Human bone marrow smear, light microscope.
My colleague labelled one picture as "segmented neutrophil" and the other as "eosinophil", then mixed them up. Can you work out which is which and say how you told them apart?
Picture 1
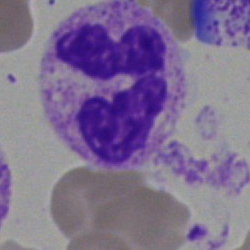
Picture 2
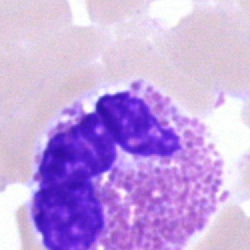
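Picture 1 shows a segmented neutrophil and picture 2 an eosinophil. First, the granules: picture 1 has fine purple ones scattered throughout the cytoplasm, while in picture 2 they are coarse and round enough to be seen one by one.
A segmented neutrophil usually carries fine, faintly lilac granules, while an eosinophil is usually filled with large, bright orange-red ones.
Next, the nucleus, which in picture 2 curves along the upper and left side of the cell. Neither picture shows nucleoli, and the chromatin is dark purple in both, coarsely clumped in picture 1 and dense in picture 2. Picture 1 is also slightly blurred.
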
